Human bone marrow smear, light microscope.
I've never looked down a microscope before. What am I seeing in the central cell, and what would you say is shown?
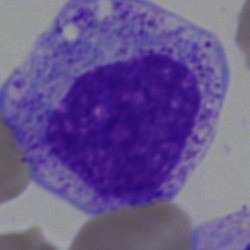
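The outline of the cell is irregular and angular rather than smoothly round. Its chromatin is dark purple, finely mottled in texture, with small paler spots. Many coarse purple granules are scattered throughout the cytoplasm, where a small round clear vacuole lies at the upper left. The cell is a myelocyte.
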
